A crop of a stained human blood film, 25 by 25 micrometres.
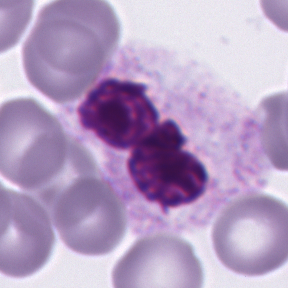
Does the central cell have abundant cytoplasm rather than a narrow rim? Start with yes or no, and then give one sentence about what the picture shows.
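Yes. The pale cytoplasm spreads widely, most of it to the right of the nucleus.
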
